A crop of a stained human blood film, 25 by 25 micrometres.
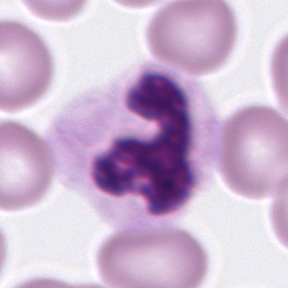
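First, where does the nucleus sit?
Off-centre, leaving the widest band of cytoplasm on the left.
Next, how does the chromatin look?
Dark purple and coarsely clumped.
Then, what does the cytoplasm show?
It is plentiful and pale pinkish-lilac, holding only fine, faint lilac granules.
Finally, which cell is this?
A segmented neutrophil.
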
